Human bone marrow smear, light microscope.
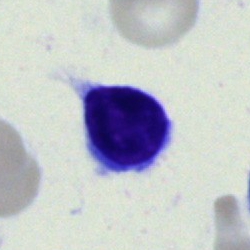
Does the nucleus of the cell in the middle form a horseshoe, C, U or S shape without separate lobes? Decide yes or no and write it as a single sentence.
No, the nucleus is compact and round or oval rather than band-shaped.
